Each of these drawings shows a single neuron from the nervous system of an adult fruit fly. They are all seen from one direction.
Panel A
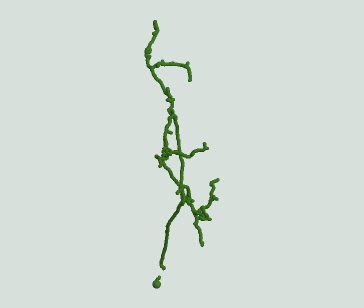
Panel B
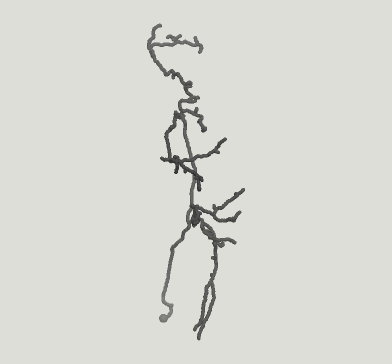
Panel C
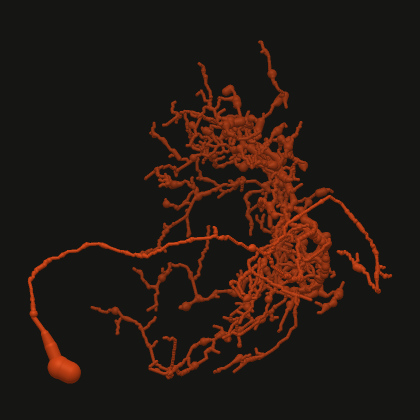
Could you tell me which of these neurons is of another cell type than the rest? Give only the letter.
C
